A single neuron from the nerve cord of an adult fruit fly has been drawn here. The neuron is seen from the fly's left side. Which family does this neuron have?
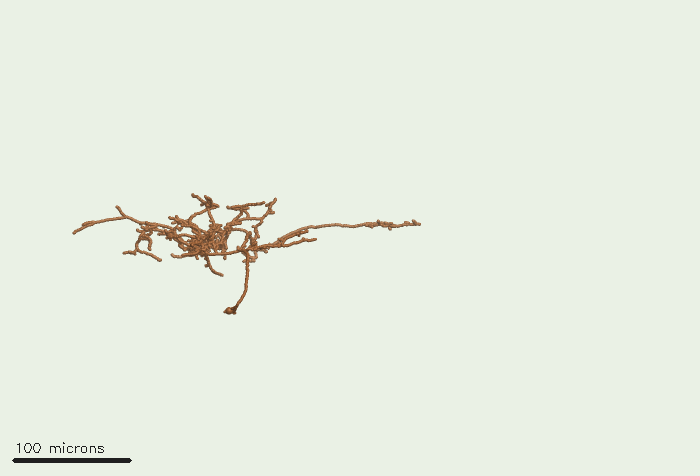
hemilineage 07B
